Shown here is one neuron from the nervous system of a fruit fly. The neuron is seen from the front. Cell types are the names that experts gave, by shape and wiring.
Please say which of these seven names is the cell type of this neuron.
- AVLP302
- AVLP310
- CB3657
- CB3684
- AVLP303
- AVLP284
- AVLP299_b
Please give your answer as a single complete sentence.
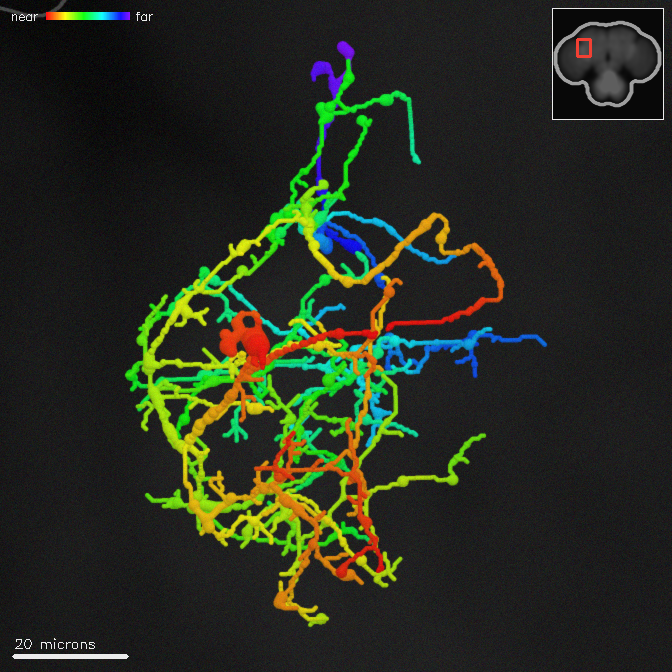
This particular neuron has the cell type AVLP303.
